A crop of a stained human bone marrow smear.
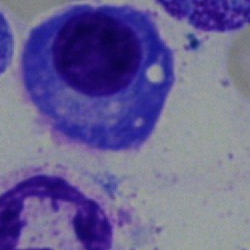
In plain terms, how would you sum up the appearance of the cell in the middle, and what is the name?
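Looking at the cell in the middle, its outline is roughly round, with a few slightly angular edges. The nuclear chromatin stains a dense, dark purple. The cytoplasm is deep blue, its widest band lying below the nucleus. At the right edge of the nucleus sits a distinct round clear vacuole. This is a plasma cell.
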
